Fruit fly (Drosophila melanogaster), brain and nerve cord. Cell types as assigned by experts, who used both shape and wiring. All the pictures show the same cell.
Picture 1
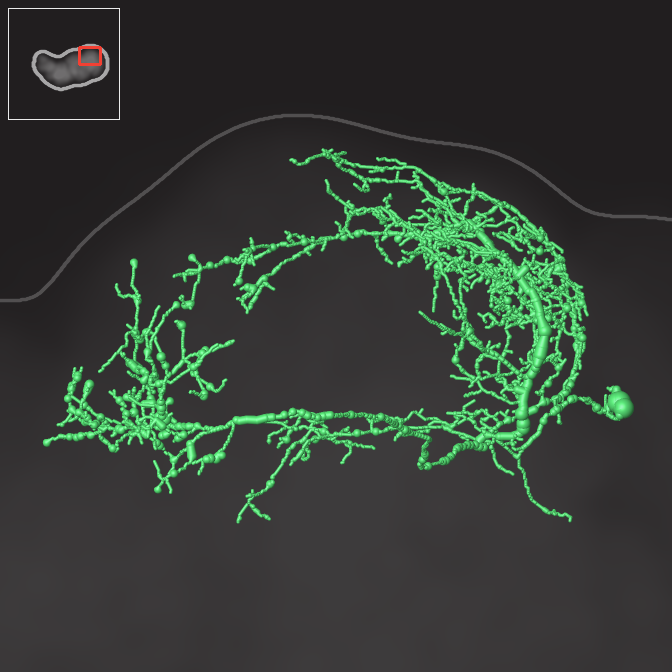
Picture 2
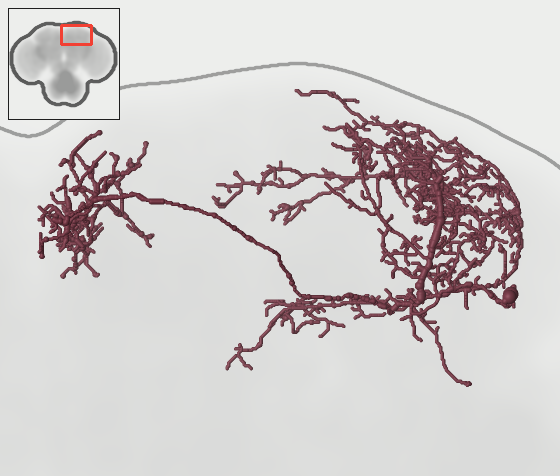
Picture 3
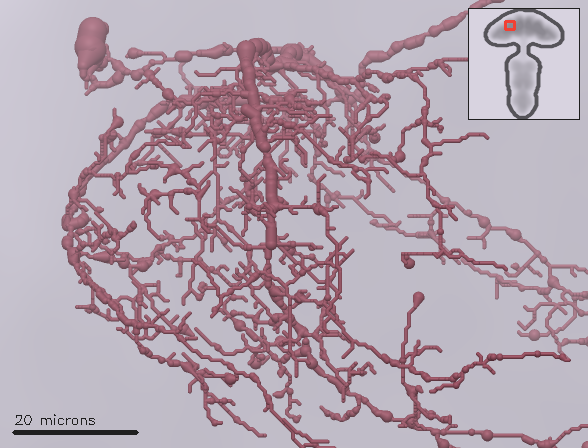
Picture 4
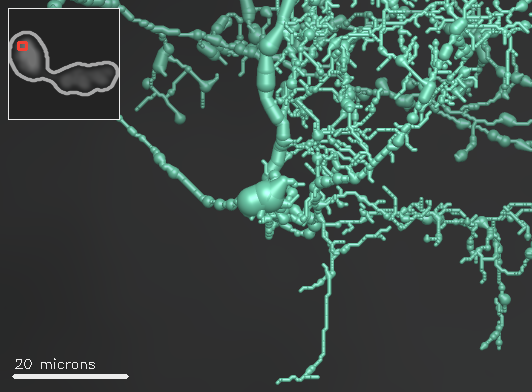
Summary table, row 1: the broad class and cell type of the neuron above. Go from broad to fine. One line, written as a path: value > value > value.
central-brain intrinsic neuron > SMP042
